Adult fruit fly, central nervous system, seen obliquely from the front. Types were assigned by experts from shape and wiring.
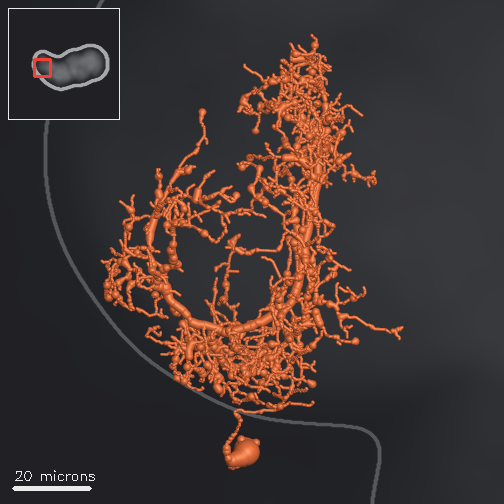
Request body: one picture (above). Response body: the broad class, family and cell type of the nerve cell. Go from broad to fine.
nerve-cord intrinsic neuron; hemilineage 16B; IN16B032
